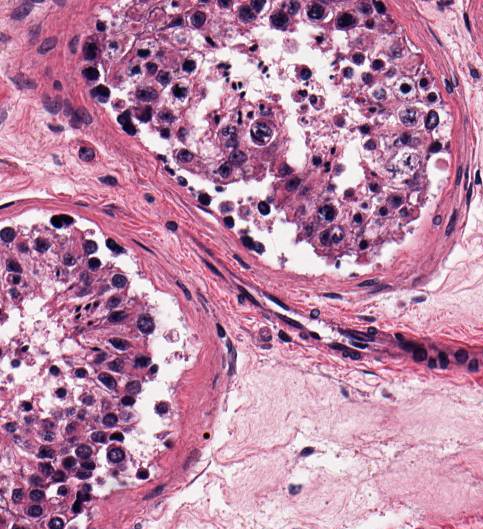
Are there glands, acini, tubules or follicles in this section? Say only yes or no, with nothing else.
Yes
